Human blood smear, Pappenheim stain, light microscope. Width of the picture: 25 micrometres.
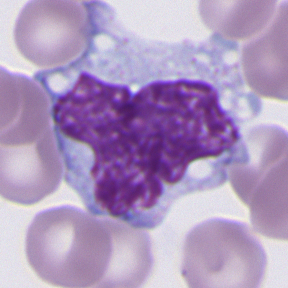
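Monocyte, with an irregular, folded nucleus notched along its upper edge. Around it there's plenty of pale grey-blue cytoplasm, scattered with fine pinkish-purple granules. Near the cell edge you can also spot several small clear vacuoles.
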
